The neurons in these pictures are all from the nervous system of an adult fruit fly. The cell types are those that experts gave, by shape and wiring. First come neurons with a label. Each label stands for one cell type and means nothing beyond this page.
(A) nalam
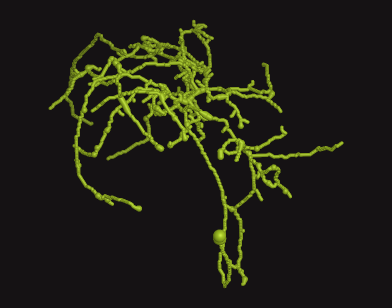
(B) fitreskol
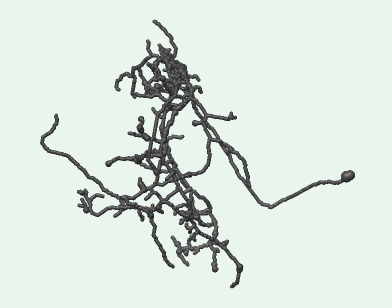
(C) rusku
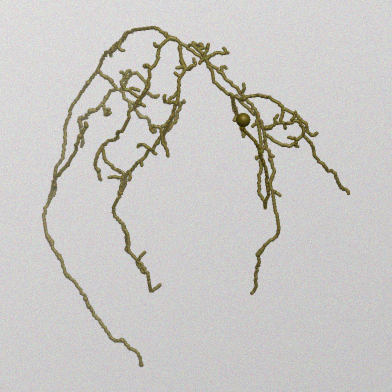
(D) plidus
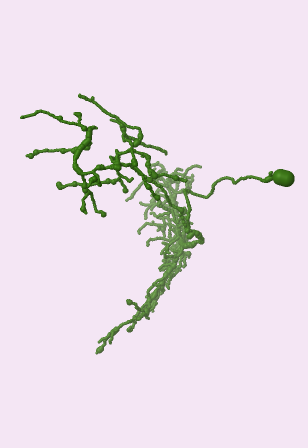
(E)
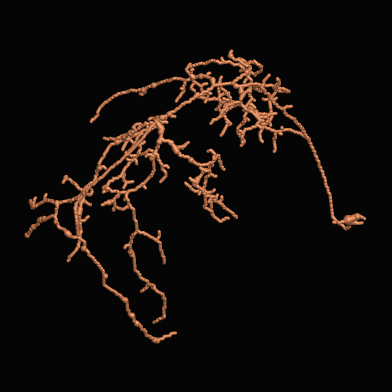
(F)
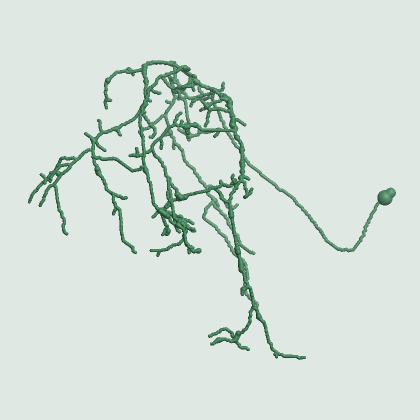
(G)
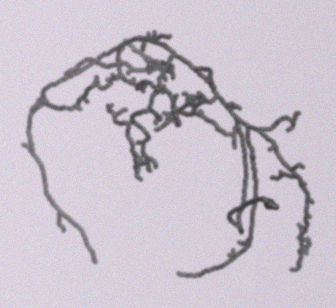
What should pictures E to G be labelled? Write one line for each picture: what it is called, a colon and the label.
E: rusku
F: fitreskol
G: rusku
